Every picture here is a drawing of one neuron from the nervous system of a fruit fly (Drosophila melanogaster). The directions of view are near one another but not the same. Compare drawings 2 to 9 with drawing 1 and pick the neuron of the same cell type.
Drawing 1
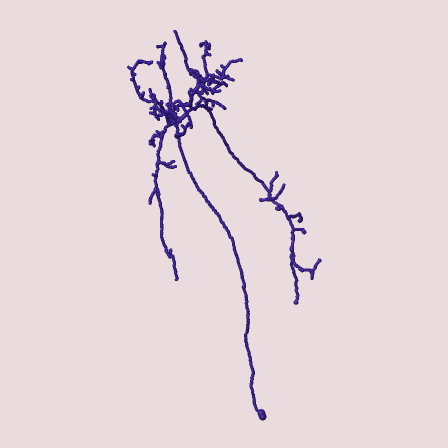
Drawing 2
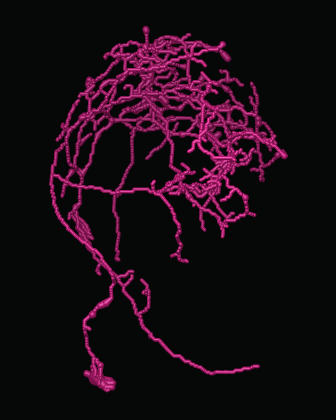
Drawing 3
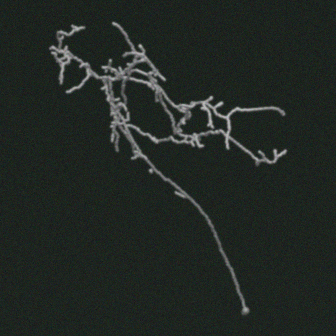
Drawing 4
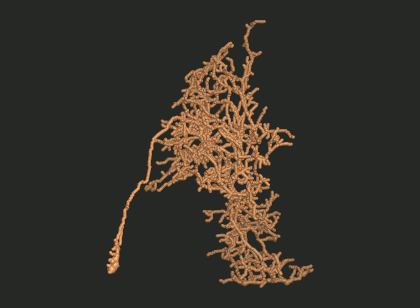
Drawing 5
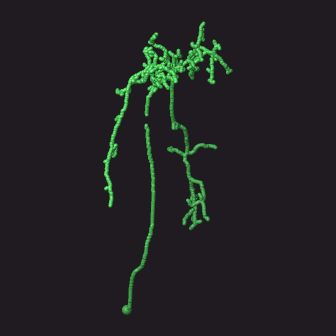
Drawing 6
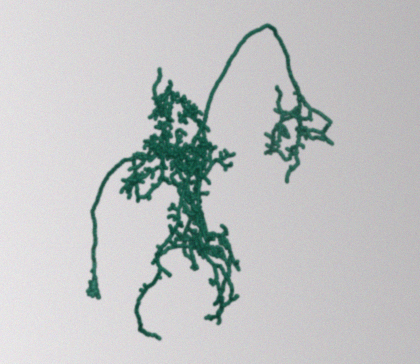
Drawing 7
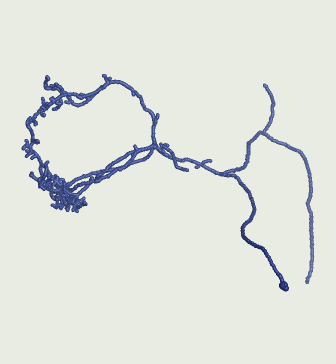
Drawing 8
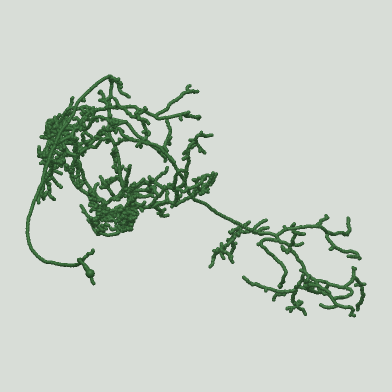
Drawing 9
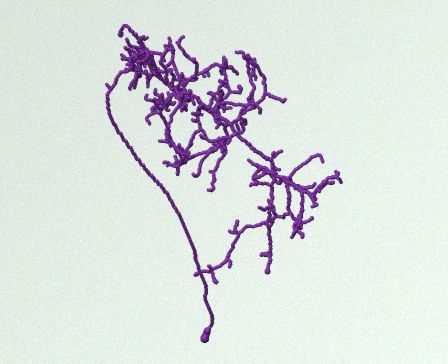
Drawing 5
